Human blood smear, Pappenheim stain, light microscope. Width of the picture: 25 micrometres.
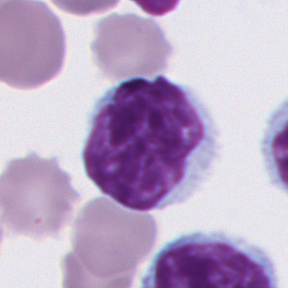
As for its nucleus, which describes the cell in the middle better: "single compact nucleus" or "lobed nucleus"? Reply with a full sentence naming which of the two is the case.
This cell's nucleus is a single compact mass, round, oval or kidney-shaped.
